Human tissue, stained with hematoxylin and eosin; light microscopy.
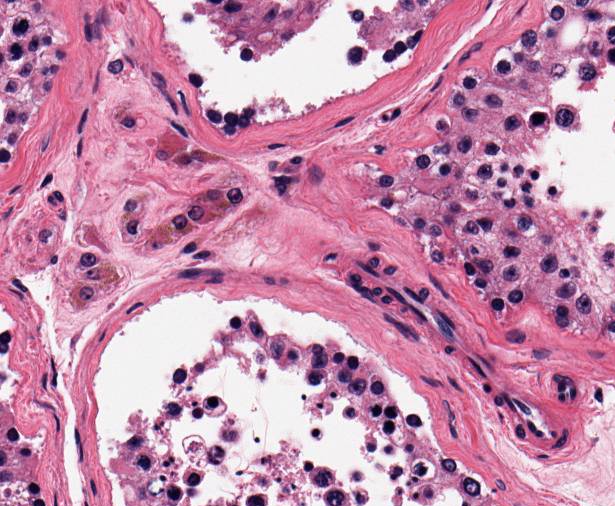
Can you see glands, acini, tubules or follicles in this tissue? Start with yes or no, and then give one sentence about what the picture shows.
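Yes. The field shows cross-sections of several rounded tubules separated by bands of pink interstitial tissue, with one tubule filling the lower centre.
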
